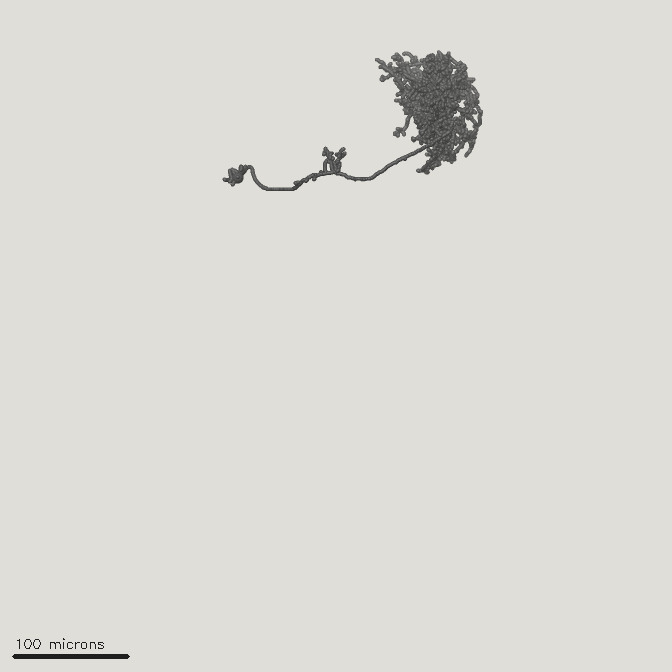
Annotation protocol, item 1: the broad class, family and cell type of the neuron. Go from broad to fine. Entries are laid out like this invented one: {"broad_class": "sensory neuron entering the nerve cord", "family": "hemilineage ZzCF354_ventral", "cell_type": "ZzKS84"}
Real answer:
{"broad_class": "nerve-cord intrinsic neuron", "family": "hemilineage 19B", "cell_type": "IN19B003"}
